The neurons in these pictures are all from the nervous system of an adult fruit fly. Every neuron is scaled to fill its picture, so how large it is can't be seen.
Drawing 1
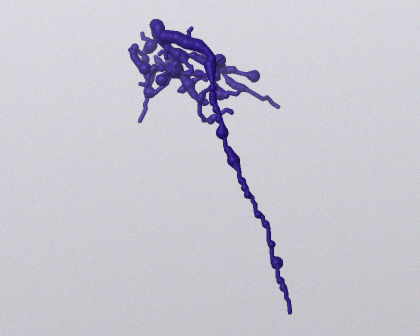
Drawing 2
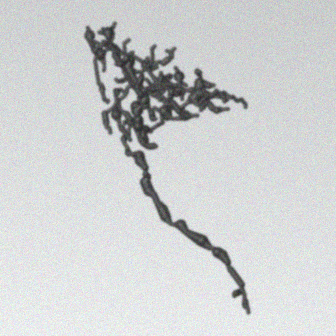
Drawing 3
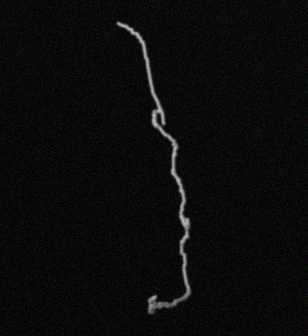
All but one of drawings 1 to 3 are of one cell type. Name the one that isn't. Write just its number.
3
